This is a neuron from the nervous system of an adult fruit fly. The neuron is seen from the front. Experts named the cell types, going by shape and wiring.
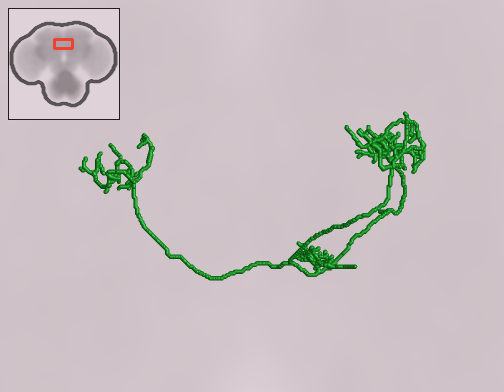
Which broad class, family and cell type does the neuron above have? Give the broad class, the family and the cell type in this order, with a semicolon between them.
central-brain intrinsic neuron; class CX; vDeltaD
